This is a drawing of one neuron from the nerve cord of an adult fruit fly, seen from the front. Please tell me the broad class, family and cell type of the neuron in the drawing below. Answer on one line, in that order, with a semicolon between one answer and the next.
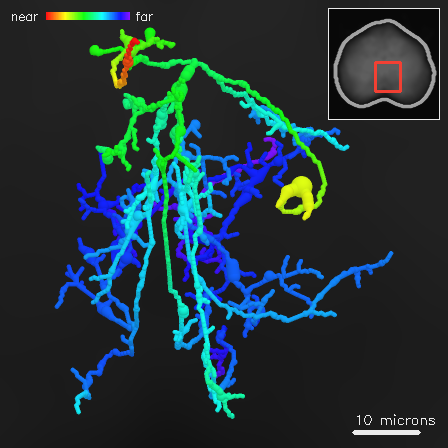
ascending neuron; hemilineage 08B; AN08B095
